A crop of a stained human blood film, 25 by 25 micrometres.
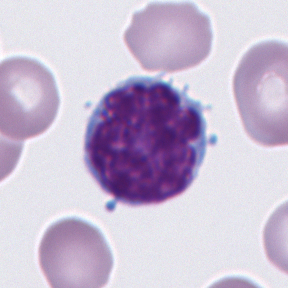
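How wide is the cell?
About 11 micrometres across, with a nucleus about 10 micrometres across.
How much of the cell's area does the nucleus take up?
About 80%.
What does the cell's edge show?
Fine short hair-like projections stick out from its upper right edge.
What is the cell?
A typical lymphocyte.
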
